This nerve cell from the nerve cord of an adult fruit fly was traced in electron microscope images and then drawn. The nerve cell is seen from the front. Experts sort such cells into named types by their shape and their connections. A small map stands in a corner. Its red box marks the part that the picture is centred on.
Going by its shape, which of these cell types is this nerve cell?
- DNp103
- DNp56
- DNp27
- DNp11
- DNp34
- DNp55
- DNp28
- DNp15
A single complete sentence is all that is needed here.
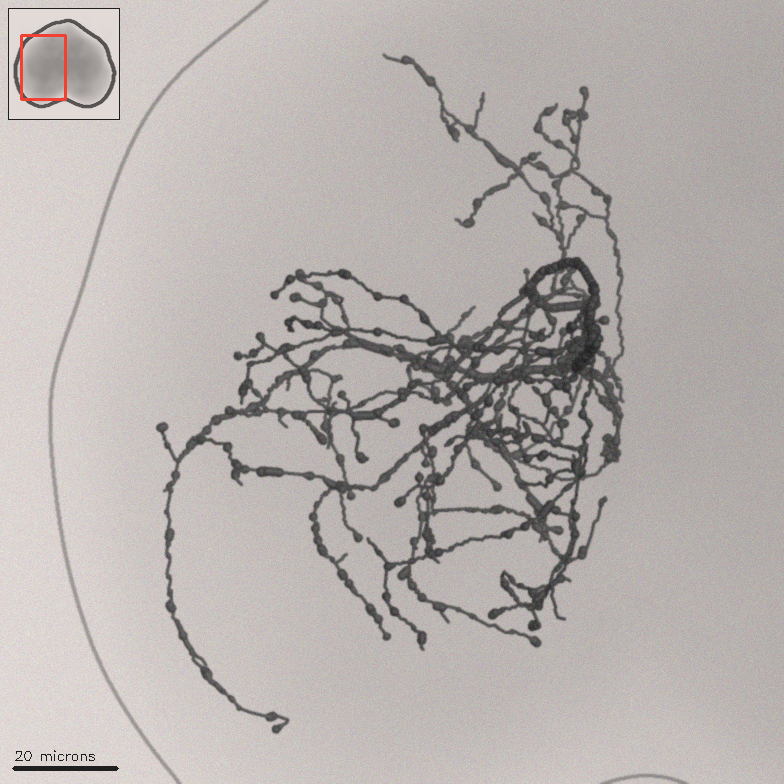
The cell type designation of this nerve cell is DNp34.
